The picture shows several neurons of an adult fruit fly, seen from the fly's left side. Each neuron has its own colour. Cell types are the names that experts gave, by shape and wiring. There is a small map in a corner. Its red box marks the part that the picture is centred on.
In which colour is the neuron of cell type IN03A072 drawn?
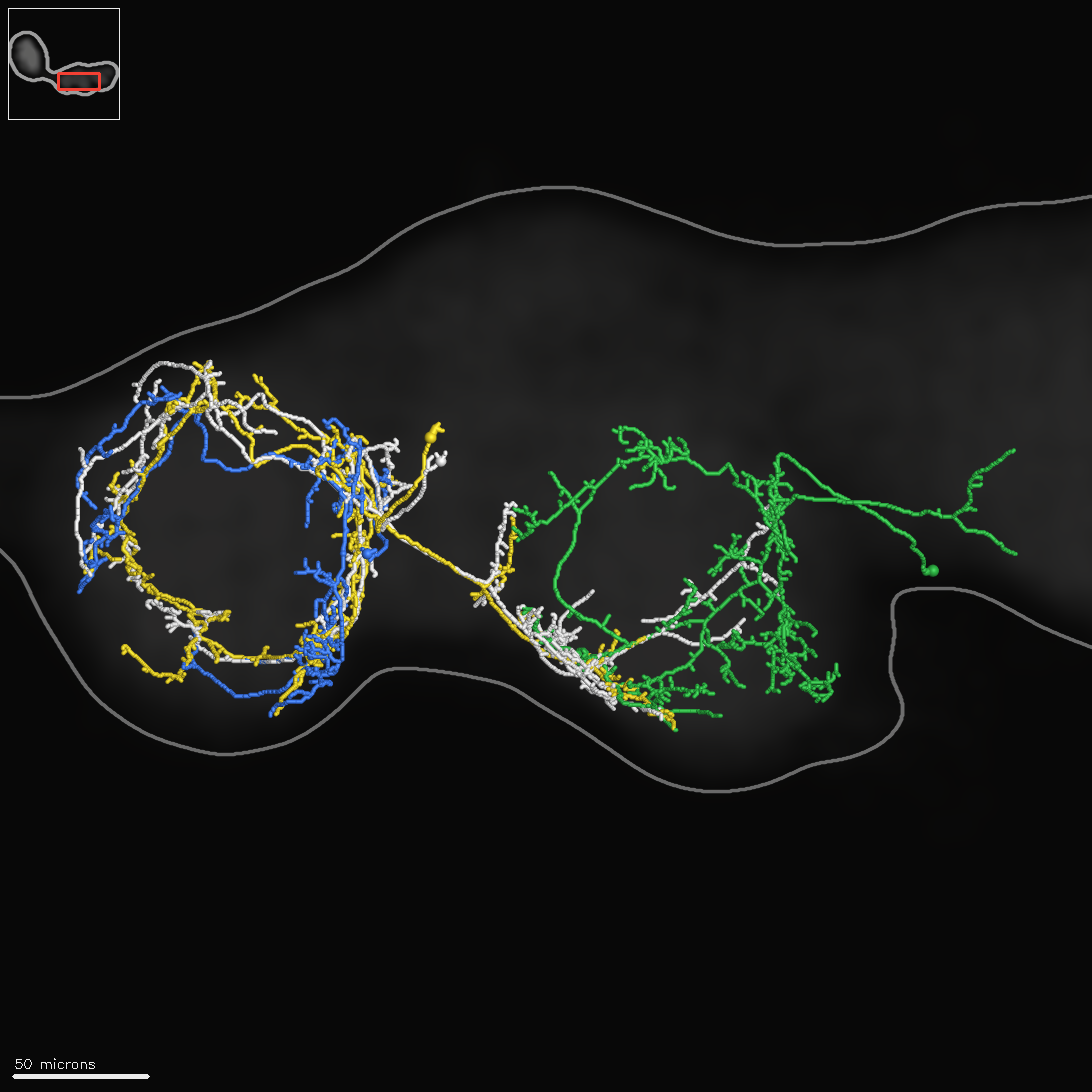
blue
